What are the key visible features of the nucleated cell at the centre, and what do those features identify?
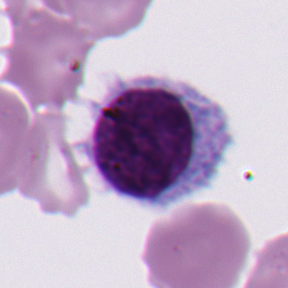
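Most of the cell is nucleus, leaving a modest rim of cytoplasm. The nucleus sits off-centre to the left, so the cytoplasm is broadest on the right. The pale bluish-lilac cytoplasm ends in a ragged edge with many fine irregular projections. This is a hairy cell.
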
